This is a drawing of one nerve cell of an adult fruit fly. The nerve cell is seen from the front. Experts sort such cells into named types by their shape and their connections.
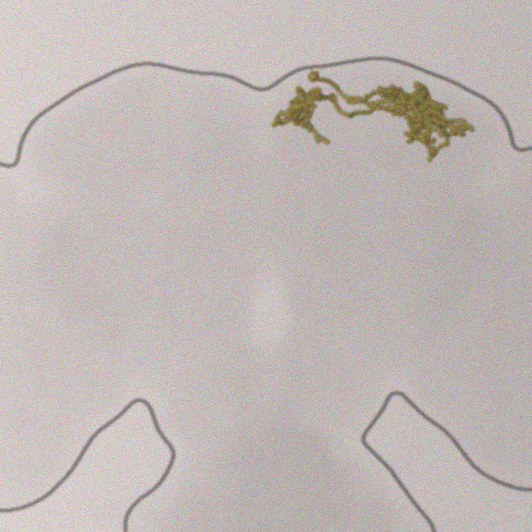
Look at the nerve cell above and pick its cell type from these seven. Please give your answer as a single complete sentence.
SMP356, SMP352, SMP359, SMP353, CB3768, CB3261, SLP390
Within the cell type SLP390 sits this nerve cell.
